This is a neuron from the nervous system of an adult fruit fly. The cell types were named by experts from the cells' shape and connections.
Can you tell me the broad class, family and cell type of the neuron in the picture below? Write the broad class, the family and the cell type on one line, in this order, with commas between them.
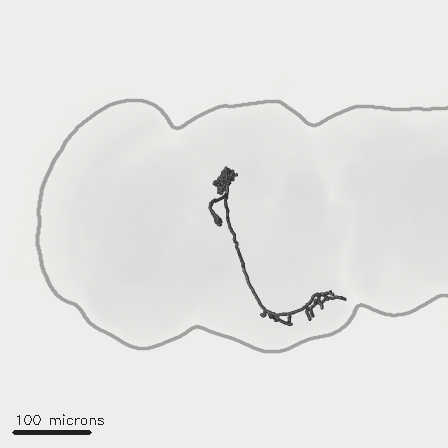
central-brain intrinsic neuron, hemilineage ALad1, VC3_adPN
